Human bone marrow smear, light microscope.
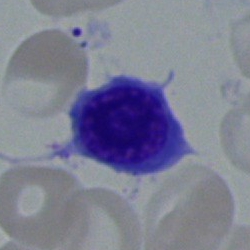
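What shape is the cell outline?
Irregular and angular rather than smoothly round, with a thin pointed projection sticking out from the upper right edge.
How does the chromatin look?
Dark purple, with small paler spots scattered through it.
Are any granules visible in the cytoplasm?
No, none.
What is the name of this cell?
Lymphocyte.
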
